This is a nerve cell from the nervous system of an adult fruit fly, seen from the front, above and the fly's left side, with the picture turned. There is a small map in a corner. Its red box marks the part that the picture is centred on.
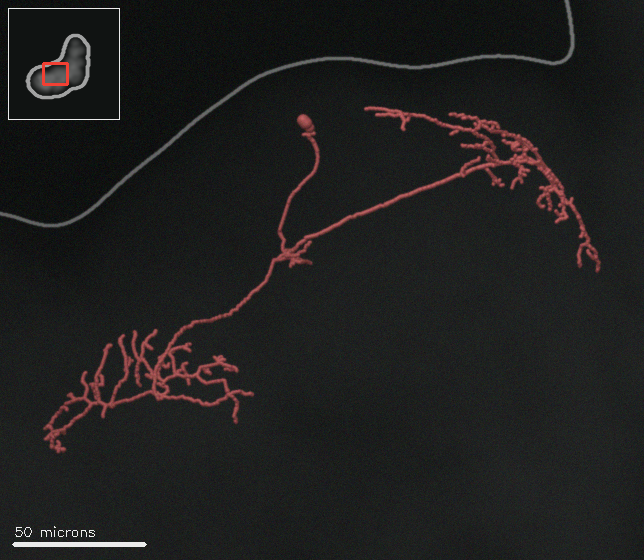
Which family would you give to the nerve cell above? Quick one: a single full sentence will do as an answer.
This nerve cell is grouped into family hemilineage DM6_dorso_medial.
